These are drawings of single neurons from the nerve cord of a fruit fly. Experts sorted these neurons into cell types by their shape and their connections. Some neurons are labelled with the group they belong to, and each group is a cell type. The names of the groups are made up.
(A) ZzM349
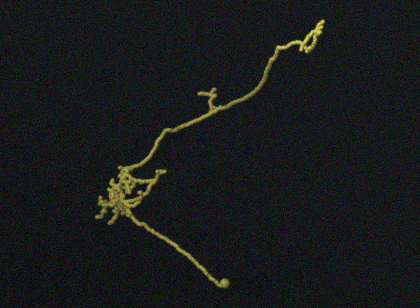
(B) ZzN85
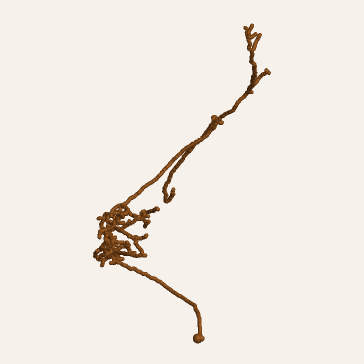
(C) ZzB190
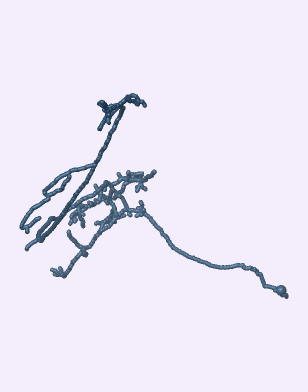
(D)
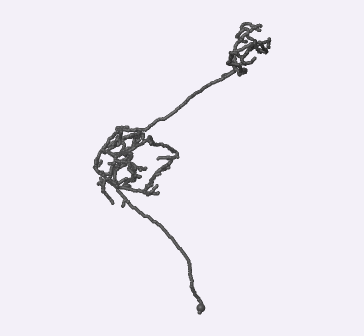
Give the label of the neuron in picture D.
ZzM349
